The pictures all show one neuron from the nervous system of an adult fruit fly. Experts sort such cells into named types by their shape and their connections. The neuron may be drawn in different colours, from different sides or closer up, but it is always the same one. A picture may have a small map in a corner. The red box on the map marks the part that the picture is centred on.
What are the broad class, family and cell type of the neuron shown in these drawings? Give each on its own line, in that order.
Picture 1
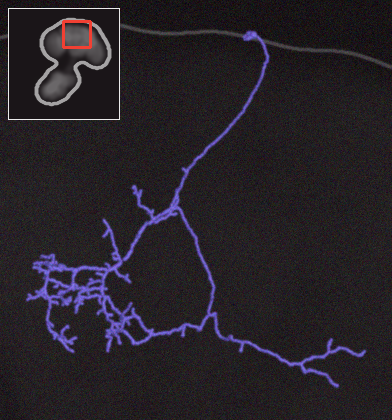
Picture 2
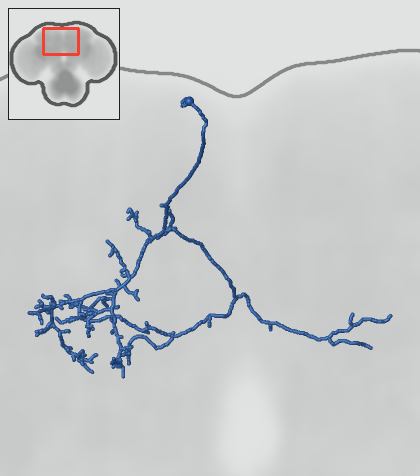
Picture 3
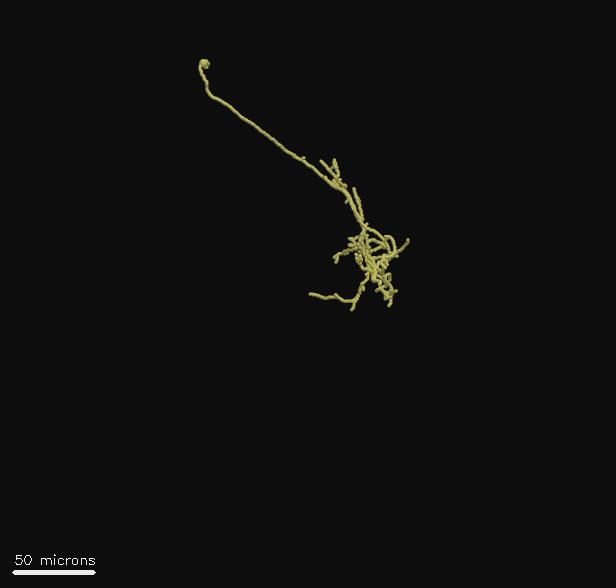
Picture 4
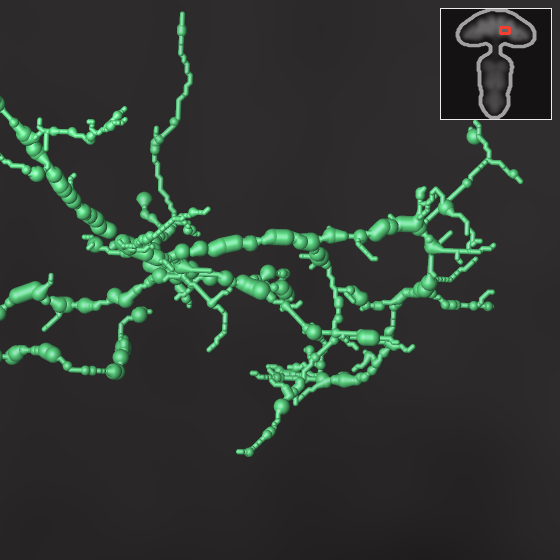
central-brain intrinsic neuron
hemilineage SMPad2
PS007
